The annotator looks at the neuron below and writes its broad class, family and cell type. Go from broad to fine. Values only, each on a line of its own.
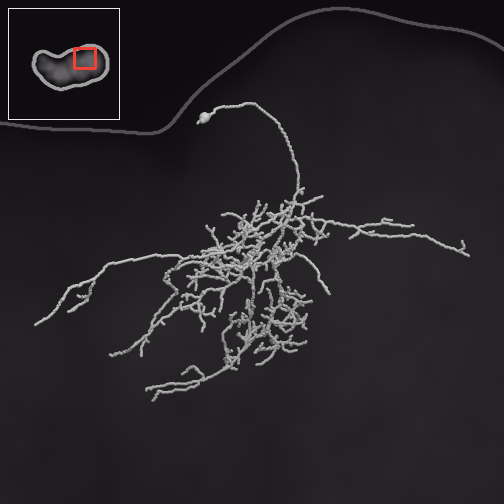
central-brain intrinsic neuron
hemilineage SMPp&v1_posterior
CL184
